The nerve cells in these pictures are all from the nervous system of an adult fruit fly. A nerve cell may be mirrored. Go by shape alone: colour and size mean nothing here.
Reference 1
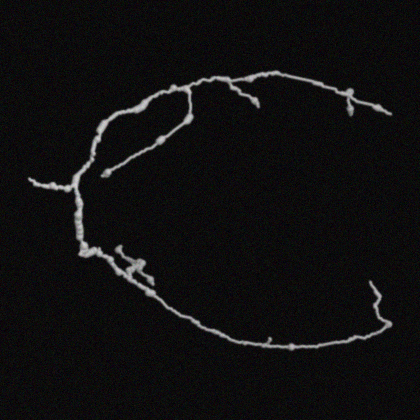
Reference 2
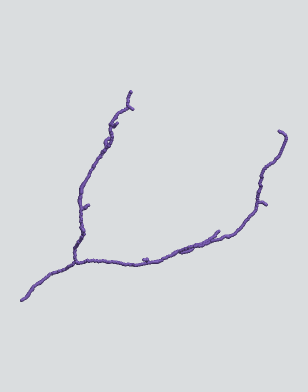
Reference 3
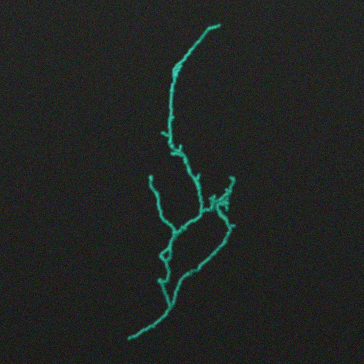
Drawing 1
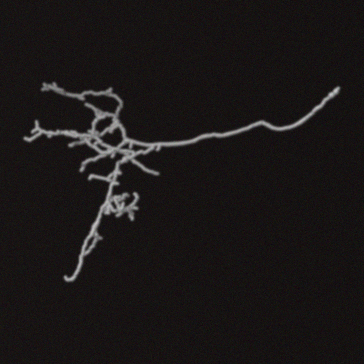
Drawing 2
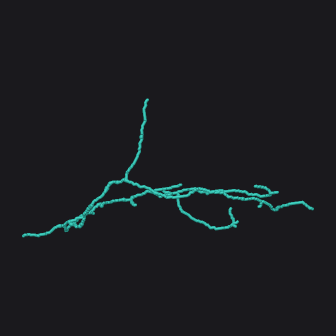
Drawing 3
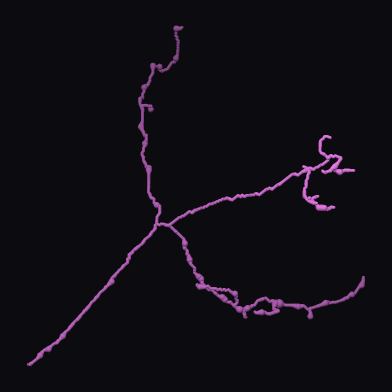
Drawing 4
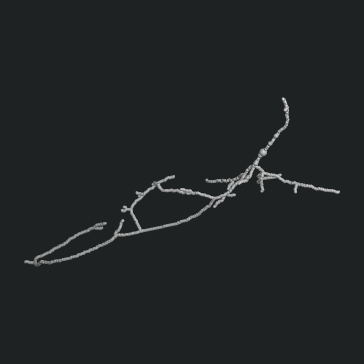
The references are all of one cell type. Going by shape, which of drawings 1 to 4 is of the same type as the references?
2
